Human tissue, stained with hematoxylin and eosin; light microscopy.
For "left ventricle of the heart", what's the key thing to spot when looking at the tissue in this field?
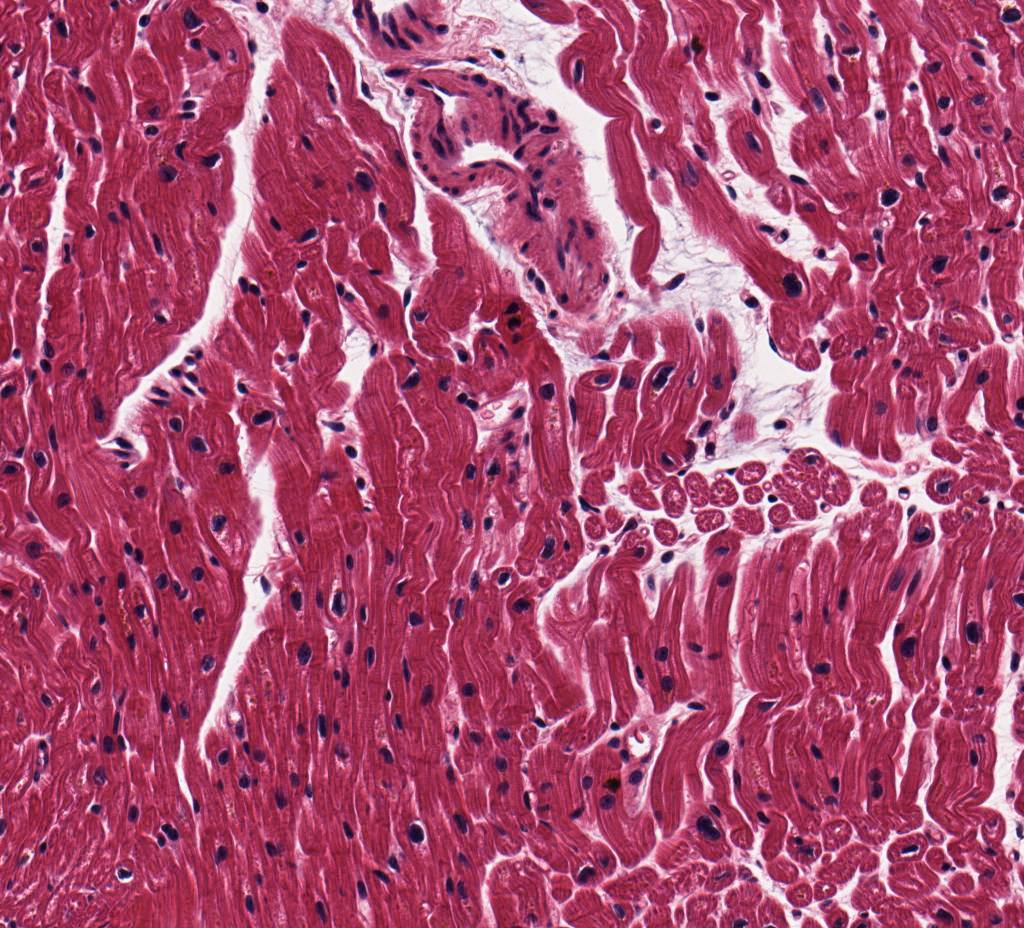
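Bundles of muscle fibres, running in different directions, fill almost the entire field. Most fibres are cut lengthwise and are wavy, and some branch and join their neighbours; this goes with the left ventricle of the heart.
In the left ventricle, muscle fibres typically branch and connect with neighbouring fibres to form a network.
Some fibres also hold small golden-brown granules near their nuclei.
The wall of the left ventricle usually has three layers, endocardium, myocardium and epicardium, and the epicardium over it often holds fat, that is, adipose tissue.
No fat cells are present in this field, so that usual feature is not shown here.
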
